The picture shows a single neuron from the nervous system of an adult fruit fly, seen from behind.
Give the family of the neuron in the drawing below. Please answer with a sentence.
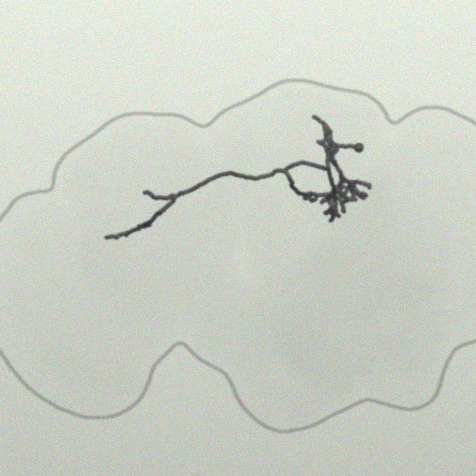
The family is hemilineage VLPd1.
